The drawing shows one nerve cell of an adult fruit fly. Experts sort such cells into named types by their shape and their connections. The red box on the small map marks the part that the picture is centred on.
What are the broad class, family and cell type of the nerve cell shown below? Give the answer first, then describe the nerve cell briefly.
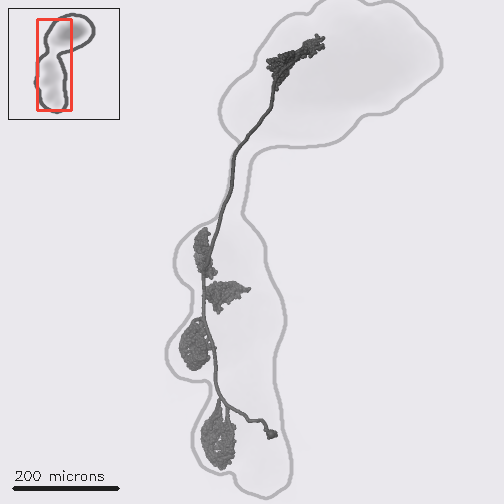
It is an ascending neuron. Its family is hemilineage 05B. The cell type is AN05B009. The cell body is at the bottom of the picture. From top to bottom in the picture it spans about 850 microns.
